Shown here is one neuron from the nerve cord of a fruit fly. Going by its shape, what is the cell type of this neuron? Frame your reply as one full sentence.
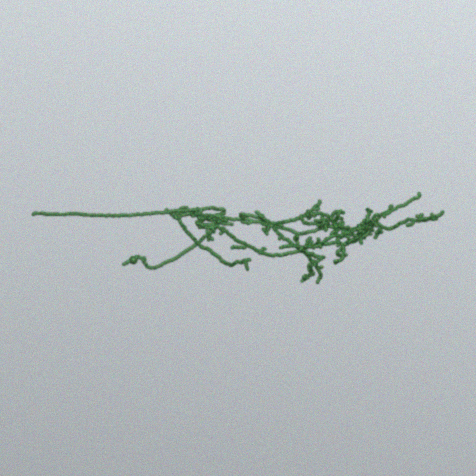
Regarding its cell type, the neuron is AN08B095.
